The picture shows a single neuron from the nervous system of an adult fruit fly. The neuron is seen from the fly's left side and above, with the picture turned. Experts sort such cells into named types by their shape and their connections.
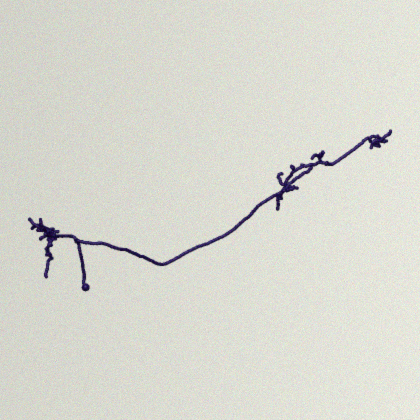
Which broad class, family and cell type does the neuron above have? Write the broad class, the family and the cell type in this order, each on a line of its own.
descending neuron
hemilineage LB12
DNg02_b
